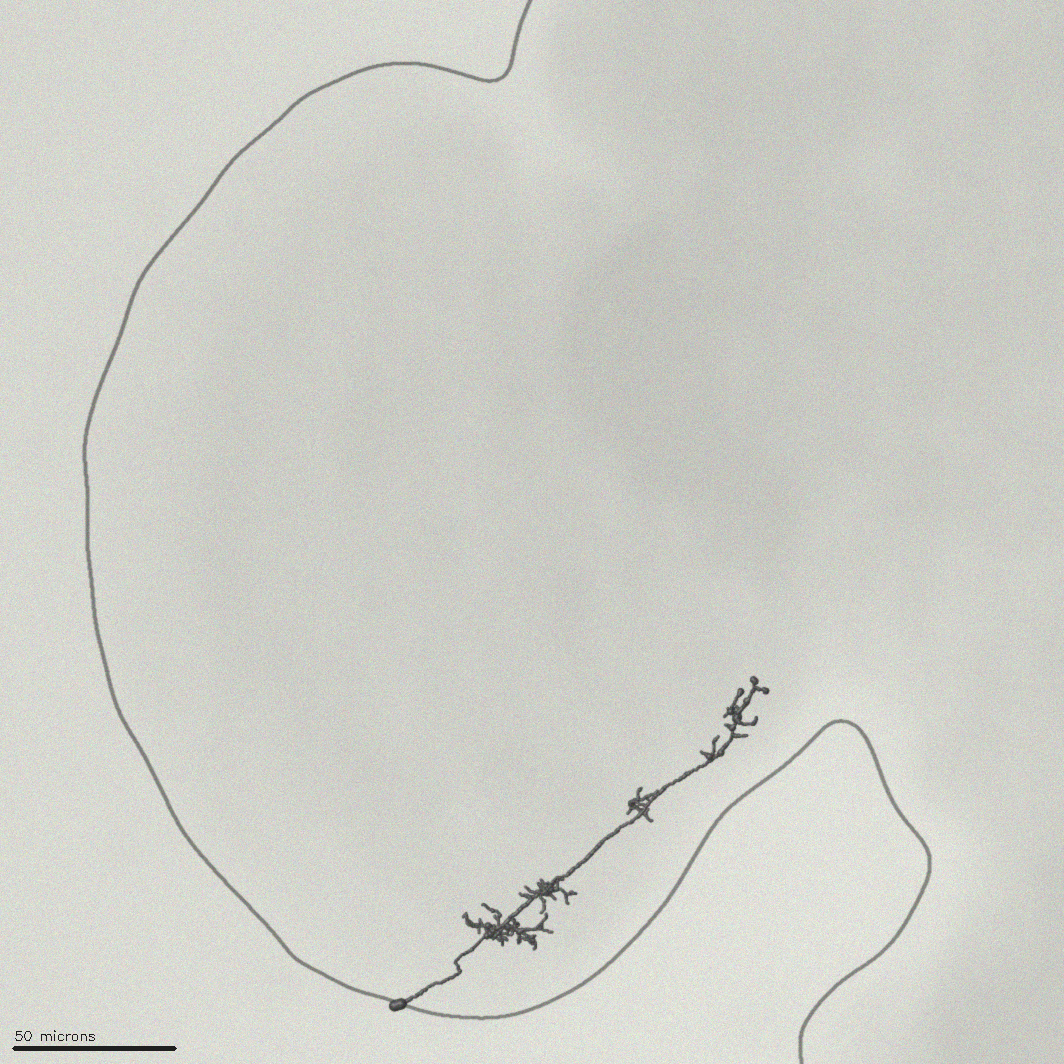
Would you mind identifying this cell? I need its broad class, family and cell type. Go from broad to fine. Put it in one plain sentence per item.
An optic-lobe intrinsic neuron of the TmY family, type TmY13.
